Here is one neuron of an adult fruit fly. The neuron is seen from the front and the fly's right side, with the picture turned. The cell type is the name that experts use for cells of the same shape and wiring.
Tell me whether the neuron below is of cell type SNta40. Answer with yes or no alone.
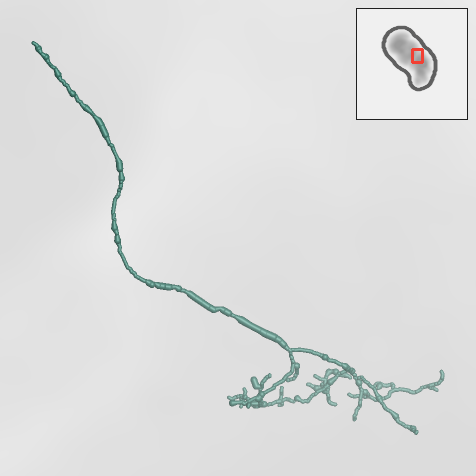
no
